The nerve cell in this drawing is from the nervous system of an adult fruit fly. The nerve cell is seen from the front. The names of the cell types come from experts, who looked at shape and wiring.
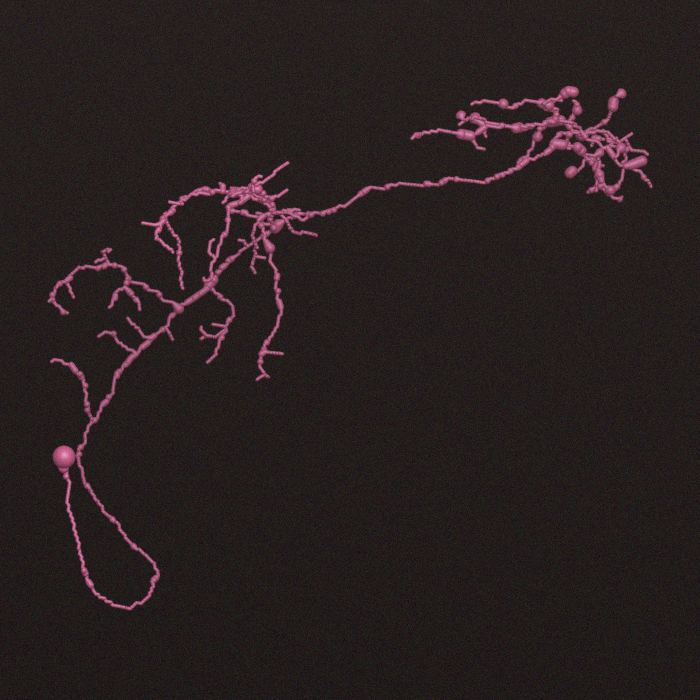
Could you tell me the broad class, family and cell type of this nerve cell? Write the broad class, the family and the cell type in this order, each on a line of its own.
central-brain intrinsic neuron
hemilineage LHa3
CB2467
